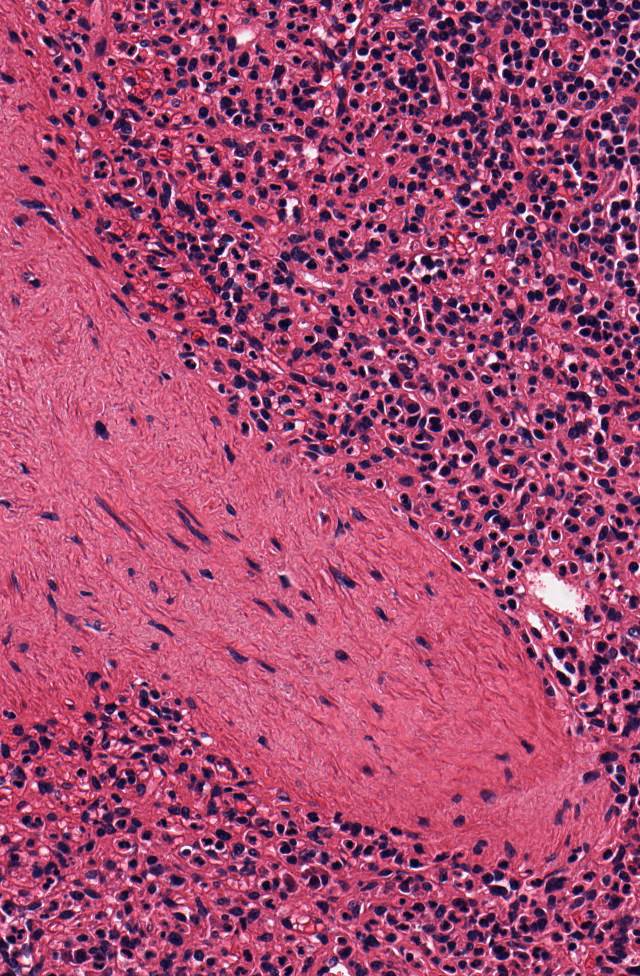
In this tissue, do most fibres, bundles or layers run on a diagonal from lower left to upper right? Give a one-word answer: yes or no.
No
